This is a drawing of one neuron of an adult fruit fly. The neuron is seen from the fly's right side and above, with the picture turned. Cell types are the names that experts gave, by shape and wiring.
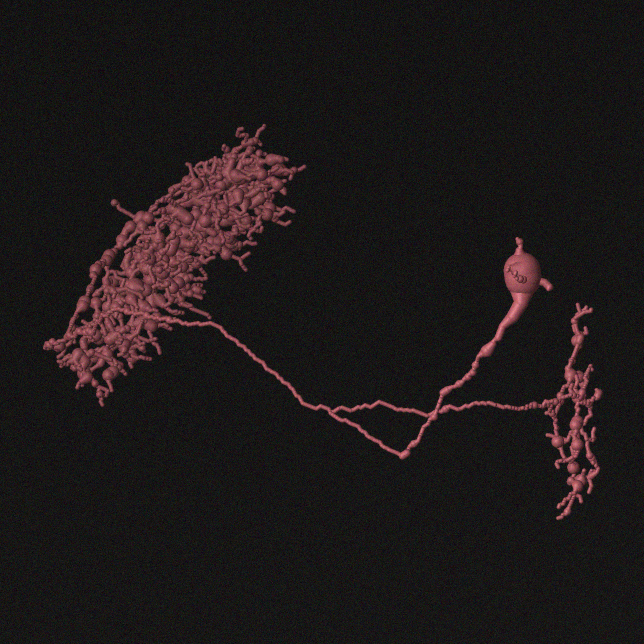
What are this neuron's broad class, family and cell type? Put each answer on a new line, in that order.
optic-lobe intrinsic neuron
MeLo
MeLo9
